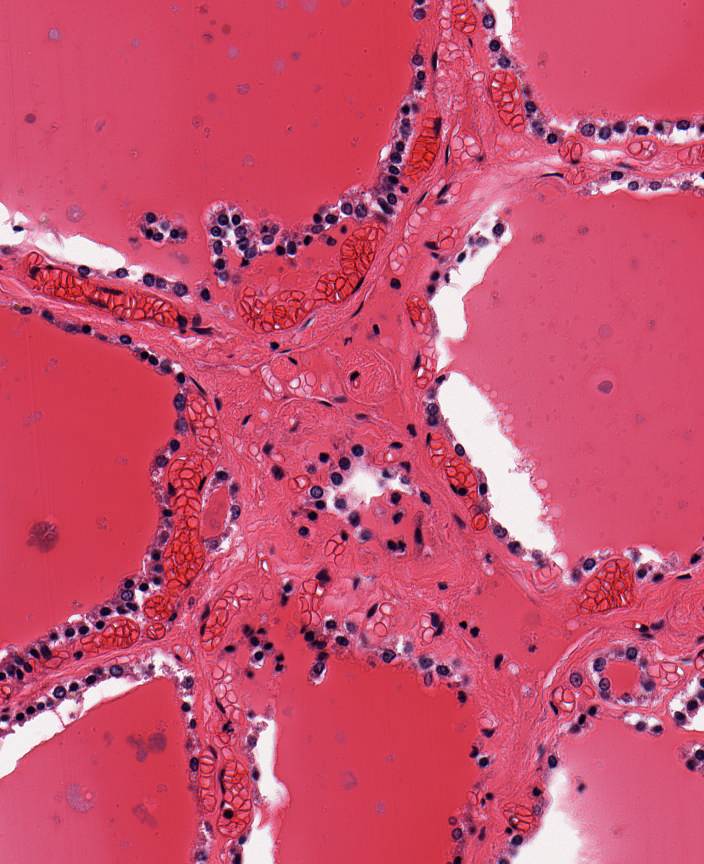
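Thyroid. Large pink-filled spaces occupy most of the field, divided by narrow branching bands of tissue that meet in the centre. The follicles are lined by a single layer of flattened to low cuboidal cells with small round dark nuclei. The septa are pink fibrous connective tissue with scattered spindle-shaped nuclei, and capillaries packed with red blood cells run within them close beneath the follicular epithelium.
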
